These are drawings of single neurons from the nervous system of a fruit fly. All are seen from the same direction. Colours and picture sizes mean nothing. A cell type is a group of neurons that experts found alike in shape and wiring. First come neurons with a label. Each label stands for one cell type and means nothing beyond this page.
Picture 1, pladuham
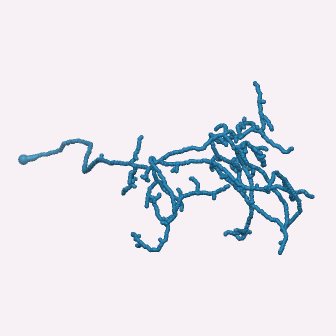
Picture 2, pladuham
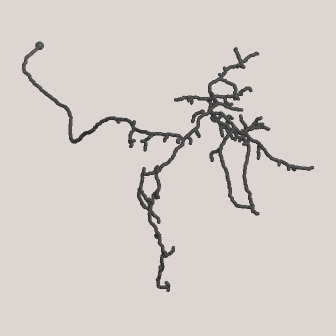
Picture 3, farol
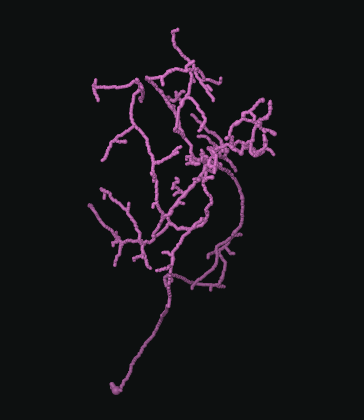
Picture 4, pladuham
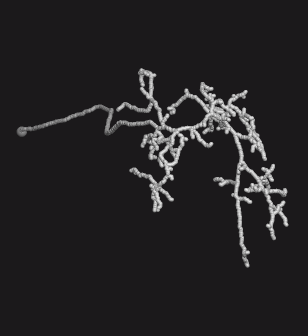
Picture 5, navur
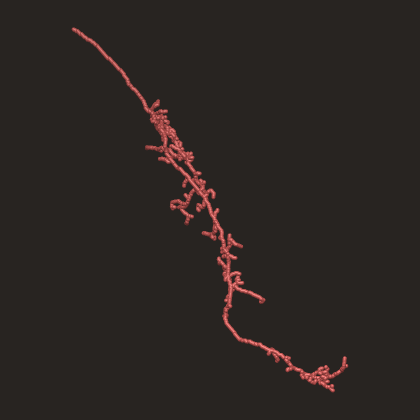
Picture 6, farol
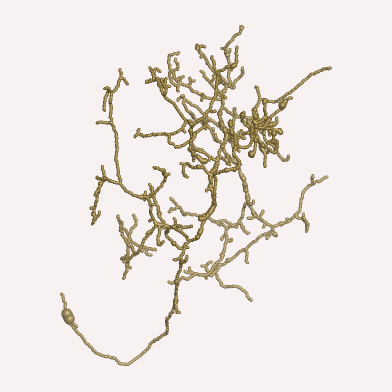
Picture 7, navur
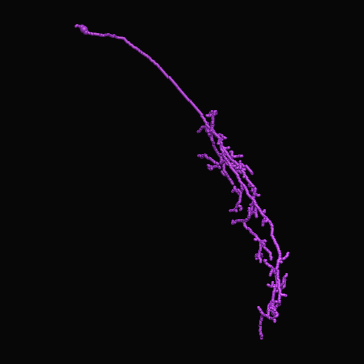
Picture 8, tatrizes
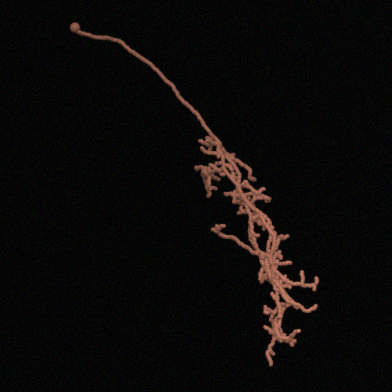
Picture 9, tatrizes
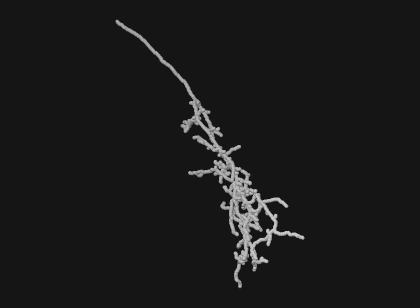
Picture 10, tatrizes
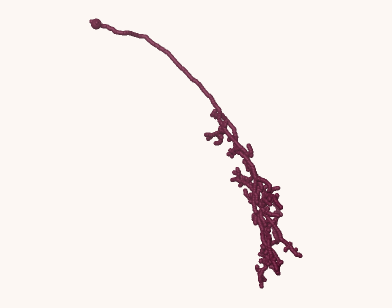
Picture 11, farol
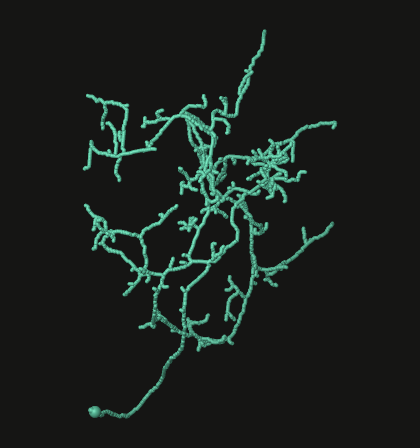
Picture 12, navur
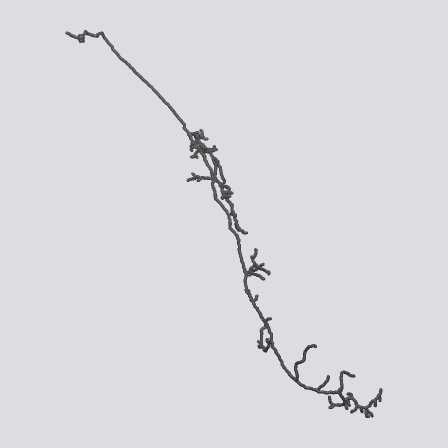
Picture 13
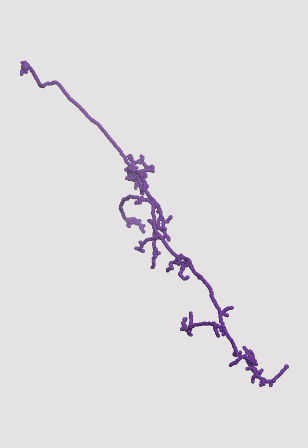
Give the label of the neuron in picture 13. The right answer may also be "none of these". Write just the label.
navur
